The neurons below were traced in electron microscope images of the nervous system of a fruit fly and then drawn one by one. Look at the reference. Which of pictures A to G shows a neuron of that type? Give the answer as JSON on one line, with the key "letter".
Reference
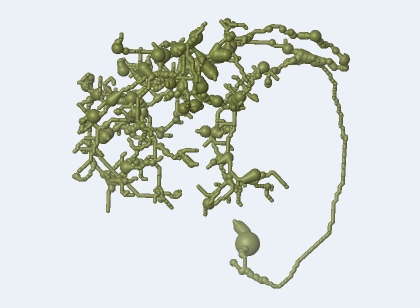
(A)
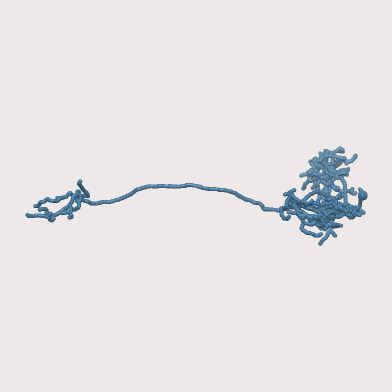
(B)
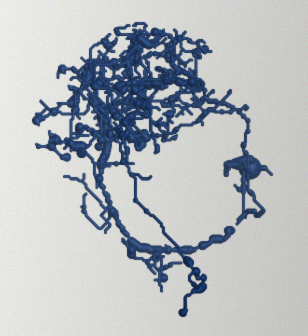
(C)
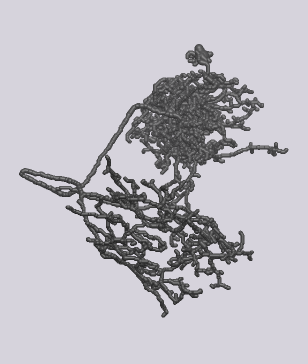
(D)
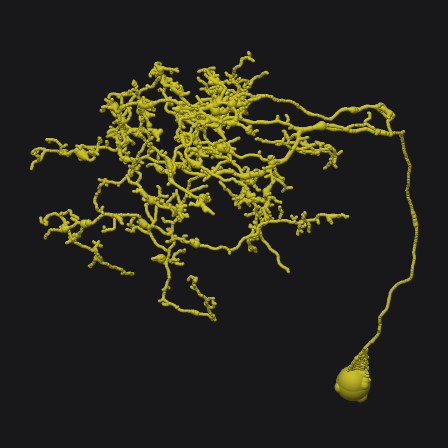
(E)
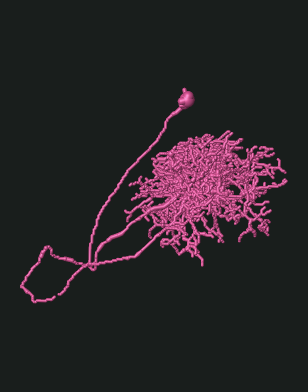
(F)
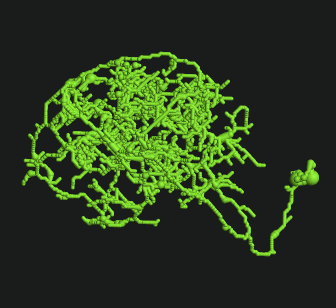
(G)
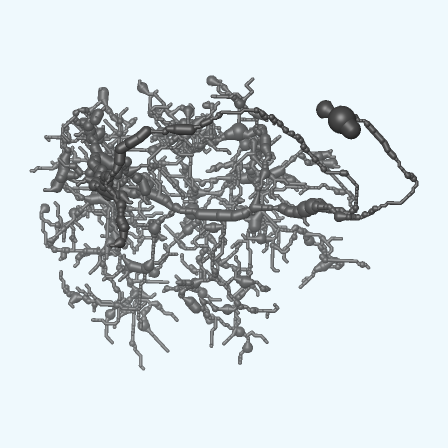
{"letter": "D"}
